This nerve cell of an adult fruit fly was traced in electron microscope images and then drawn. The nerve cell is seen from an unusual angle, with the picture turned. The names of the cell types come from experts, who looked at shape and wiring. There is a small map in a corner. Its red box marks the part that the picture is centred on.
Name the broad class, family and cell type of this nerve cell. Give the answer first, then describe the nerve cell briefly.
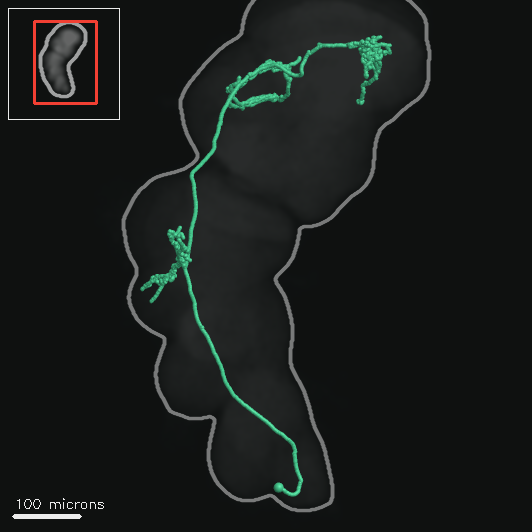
Its broad class is ascending neuron. The family is hemilineage 09B. Its cell type is AN09B017f. Its cell body lies at the bottom of the picture. From top to bottom in the picture it spans about 700 microns.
